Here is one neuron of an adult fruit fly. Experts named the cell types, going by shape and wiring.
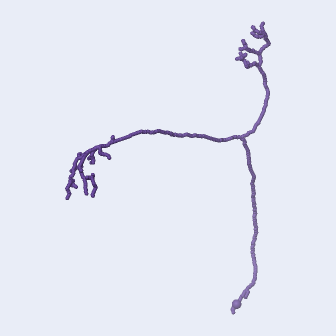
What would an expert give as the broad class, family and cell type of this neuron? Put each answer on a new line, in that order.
central-brain intrinsic neuron
hemilineage AOTUv4_ventral
FB9B_c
